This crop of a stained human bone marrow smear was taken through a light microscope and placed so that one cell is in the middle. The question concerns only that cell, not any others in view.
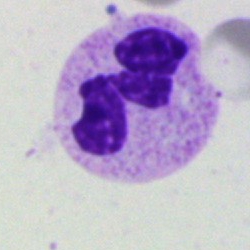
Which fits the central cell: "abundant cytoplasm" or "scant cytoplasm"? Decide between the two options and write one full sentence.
The nucleus is surrounded by broad cytoplasm.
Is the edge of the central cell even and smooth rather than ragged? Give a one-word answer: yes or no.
Yes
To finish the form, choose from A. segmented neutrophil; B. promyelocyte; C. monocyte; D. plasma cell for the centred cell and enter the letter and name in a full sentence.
It is a segmented neutrophil that occupies the centre of the crop, so option A is correct.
